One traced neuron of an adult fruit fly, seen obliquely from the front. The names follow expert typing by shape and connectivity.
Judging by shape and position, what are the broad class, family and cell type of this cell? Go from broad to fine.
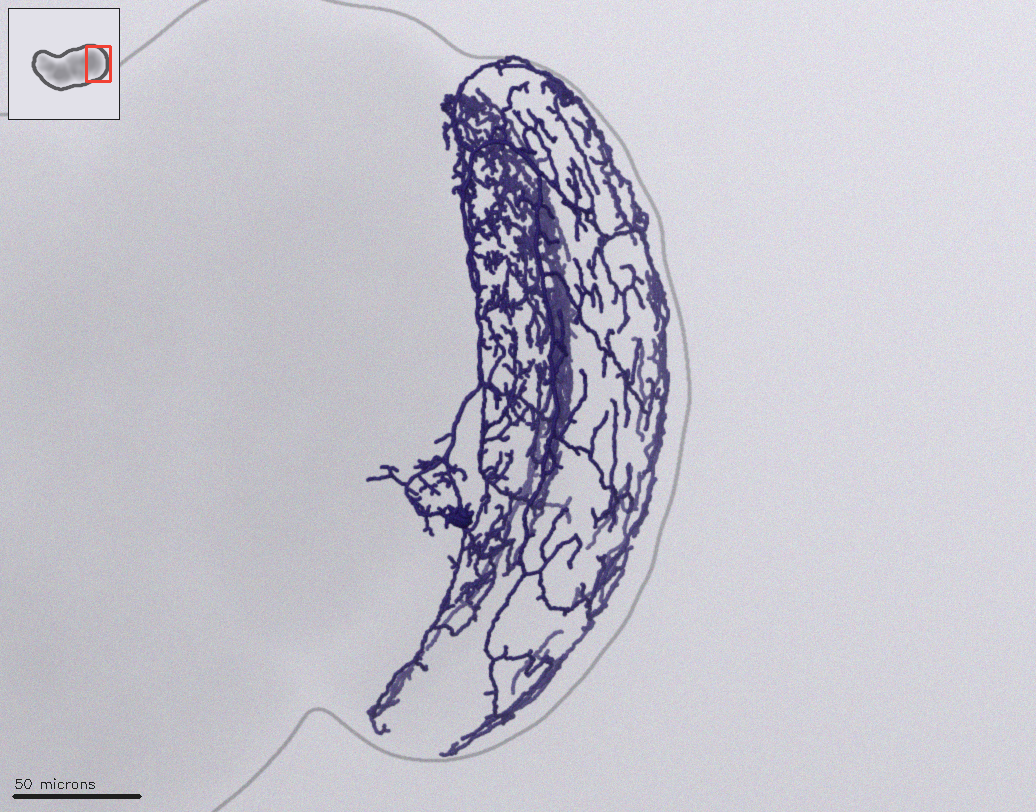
optic-lobe intrinsic neuron; Cm; Cm35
